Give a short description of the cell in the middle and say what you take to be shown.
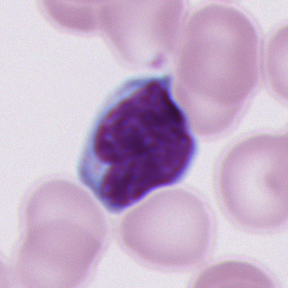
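Nucleus notched on its lower left side. No nucleolus seen. Cytoplasm pale blue, without granules. Cell: typical lymphocyte.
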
